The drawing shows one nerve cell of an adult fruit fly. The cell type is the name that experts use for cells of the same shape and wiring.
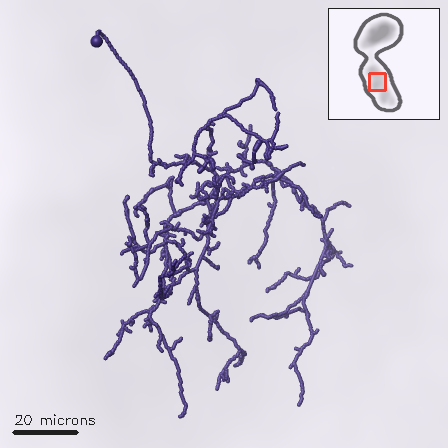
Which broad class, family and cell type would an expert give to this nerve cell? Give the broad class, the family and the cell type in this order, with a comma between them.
nerve-cord intrinsic neuron, hemilineage 16B, IN16B113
